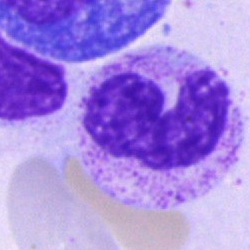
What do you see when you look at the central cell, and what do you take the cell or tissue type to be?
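In outline the cell is round and smooth. Its nucleus is deeply indented, the notch opening toward the top of the cell. The cytoplasm is pale pinkish-lilac rather than blue, with fine pink-violet granules scattered throughout. This is a segmented neutrophil.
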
